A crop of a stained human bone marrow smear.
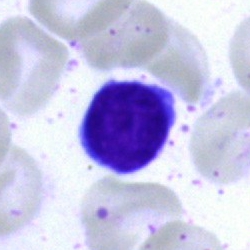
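Lymphocyte at the centre of the field. The nucleus takes up almost the entire cell, and its dark purple chromatin is densely packed. Nucleoli are not visible, and the cell contains no visible granules.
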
